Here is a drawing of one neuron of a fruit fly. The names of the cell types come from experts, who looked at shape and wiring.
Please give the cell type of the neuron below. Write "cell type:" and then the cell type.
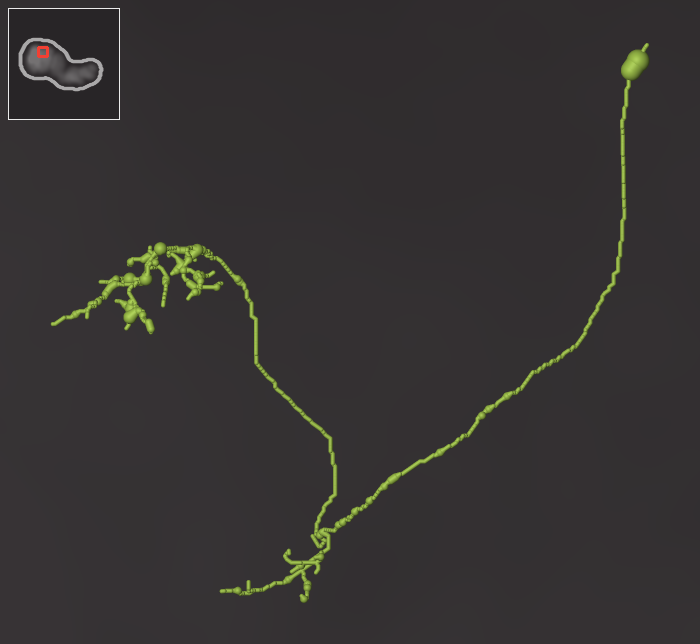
cell type: vDeltaB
